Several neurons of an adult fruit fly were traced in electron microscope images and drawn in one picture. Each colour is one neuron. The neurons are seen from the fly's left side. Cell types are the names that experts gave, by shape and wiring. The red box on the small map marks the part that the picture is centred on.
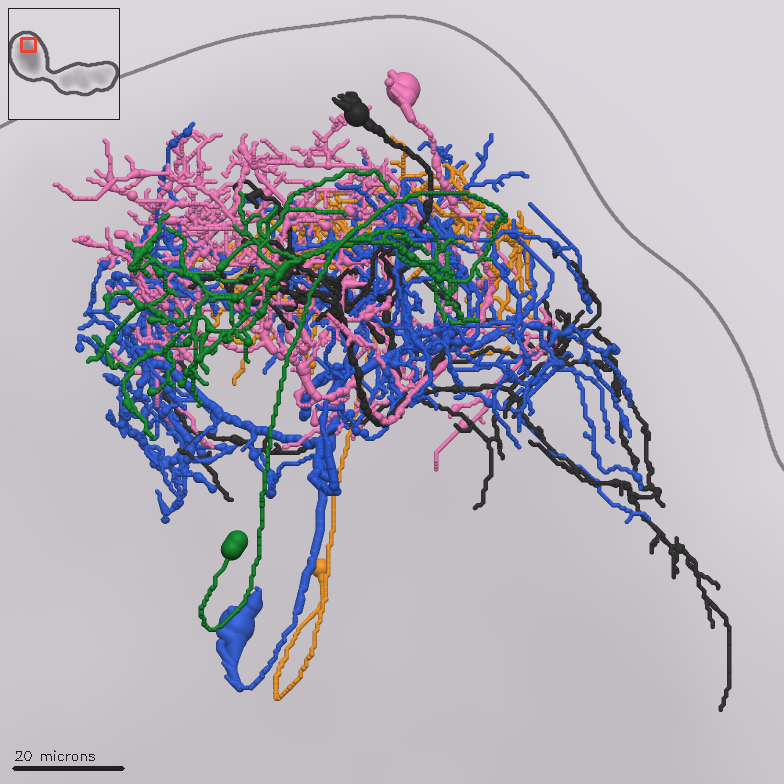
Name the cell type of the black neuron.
SMP344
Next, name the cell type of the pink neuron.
SLP411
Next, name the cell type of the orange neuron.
SLP087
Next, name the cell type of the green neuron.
SLP085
